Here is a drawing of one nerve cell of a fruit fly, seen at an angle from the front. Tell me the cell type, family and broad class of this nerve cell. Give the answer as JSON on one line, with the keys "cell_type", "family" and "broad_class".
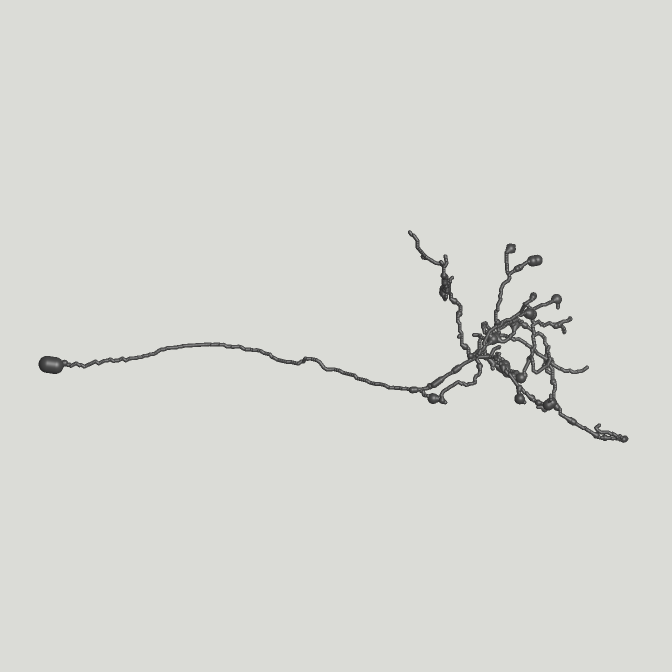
{"cell_type": "IN14A105", "family": "hemilineage 14A", "broad_class": "nerve-cord intrinsic neuron"}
